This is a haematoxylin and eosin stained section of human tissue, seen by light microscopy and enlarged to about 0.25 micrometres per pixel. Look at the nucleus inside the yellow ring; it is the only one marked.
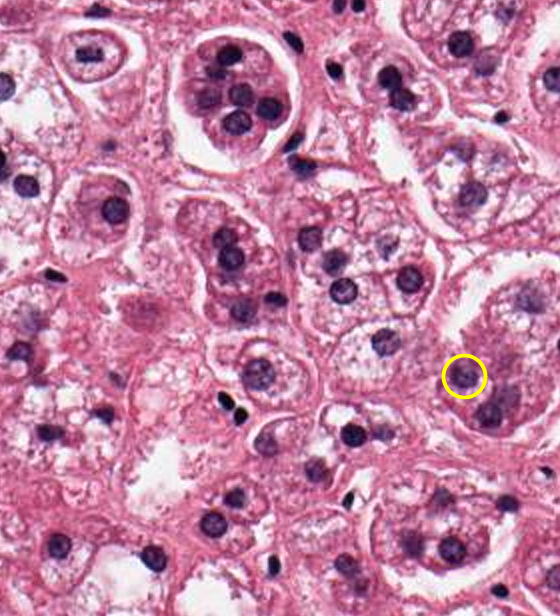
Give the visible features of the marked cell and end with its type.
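The nucleus is round and darkly stained, about the same size as the nuclei of neighbouring cells. A second dark nucleus lies close by, just below and to the right of it, within the same pink cytoplasmic mass. It lies near the left edge of a rounded cluster of cells that is partly separated from the surrounding tissue by a pale clear gap. The marked cell is an adrenal cortical cell.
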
